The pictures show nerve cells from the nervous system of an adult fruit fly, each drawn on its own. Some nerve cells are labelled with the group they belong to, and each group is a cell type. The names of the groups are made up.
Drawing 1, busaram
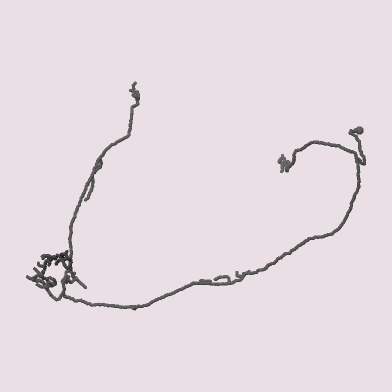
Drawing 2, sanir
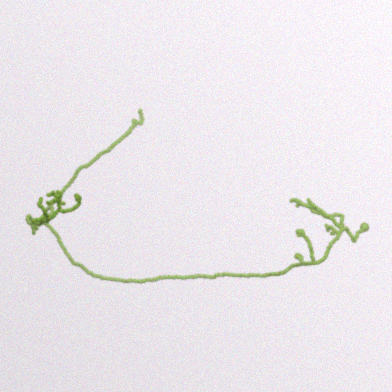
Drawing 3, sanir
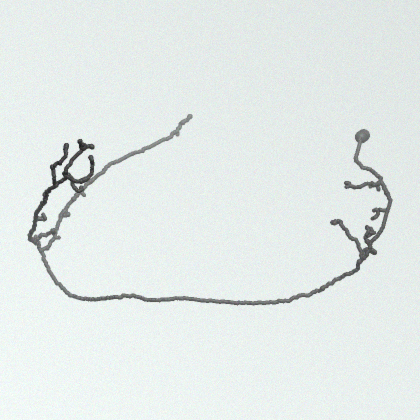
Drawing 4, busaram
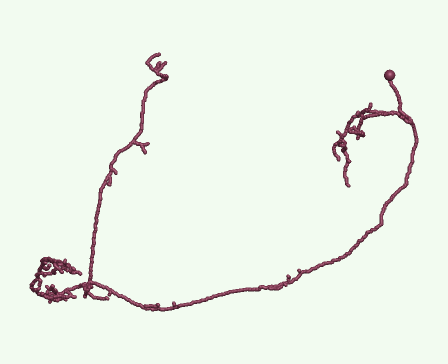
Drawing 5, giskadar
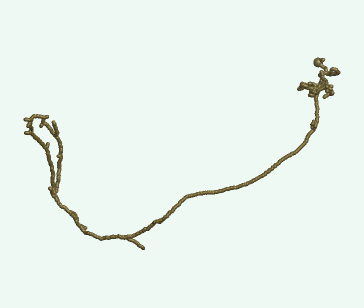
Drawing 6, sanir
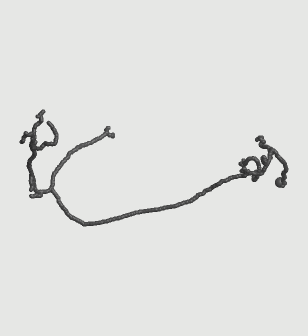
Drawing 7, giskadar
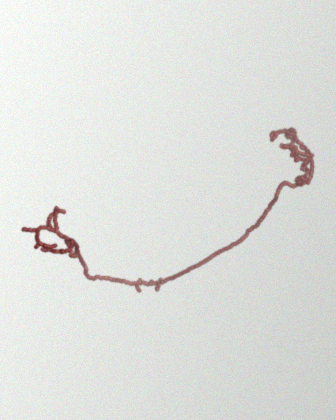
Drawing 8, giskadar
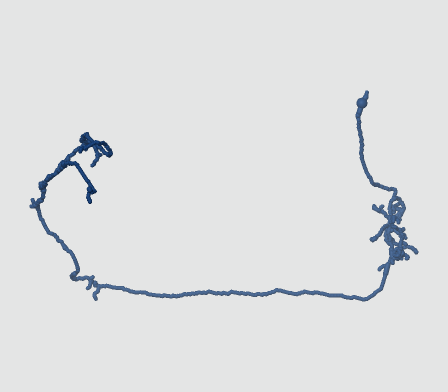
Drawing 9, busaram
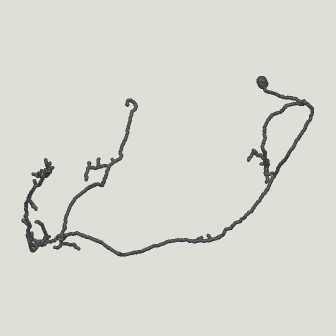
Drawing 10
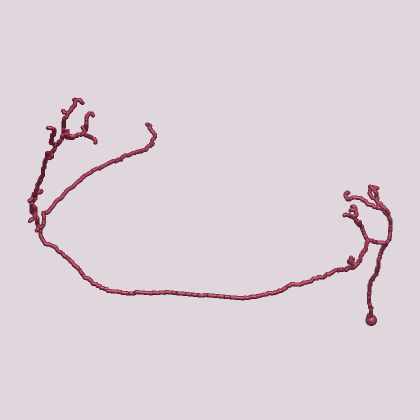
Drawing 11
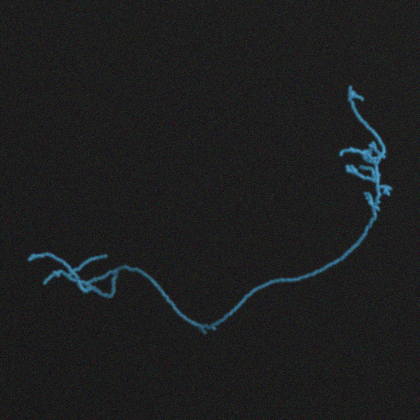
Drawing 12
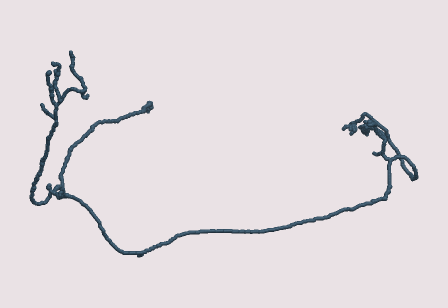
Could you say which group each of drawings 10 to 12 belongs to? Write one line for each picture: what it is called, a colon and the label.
10: sanir
11: giskadar
12: sanir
